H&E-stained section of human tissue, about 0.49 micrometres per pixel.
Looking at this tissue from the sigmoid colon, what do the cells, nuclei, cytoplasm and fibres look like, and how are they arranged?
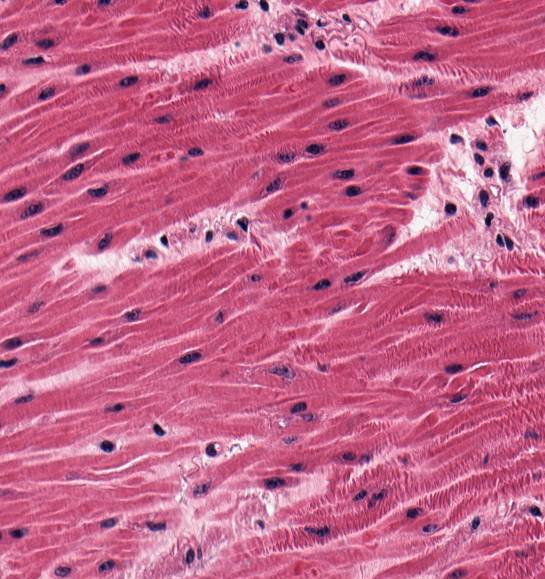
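Some muscle fibres branch and join neighbouring fibres. Each fibre contains a single, centrally placed nucleus, oval and elongated along the fibre's length. Between fibre bundles lies pale loose connective tissue with small dark nuclei, widest at the upper right.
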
